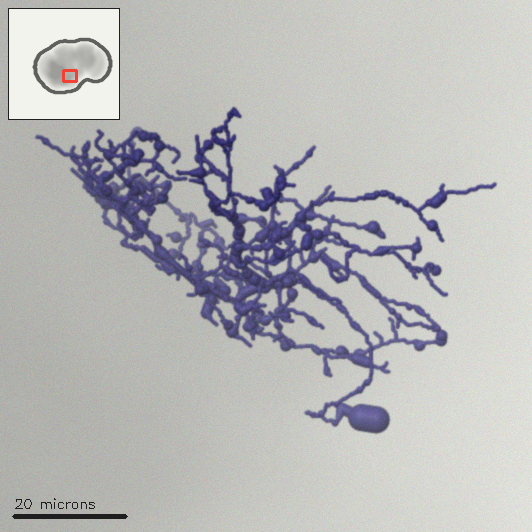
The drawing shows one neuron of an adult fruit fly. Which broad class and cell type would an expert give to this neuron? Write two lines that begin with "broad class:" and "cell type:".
broad class: central-brain intrinsic neuron
cell type: GNG216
